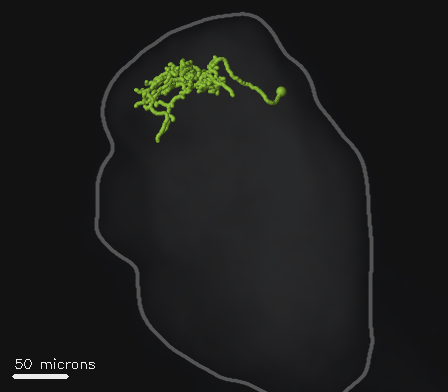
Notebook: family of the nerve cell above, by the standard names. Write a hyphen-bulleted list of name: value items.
- family: hemilineage DM6_dorso_lateral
